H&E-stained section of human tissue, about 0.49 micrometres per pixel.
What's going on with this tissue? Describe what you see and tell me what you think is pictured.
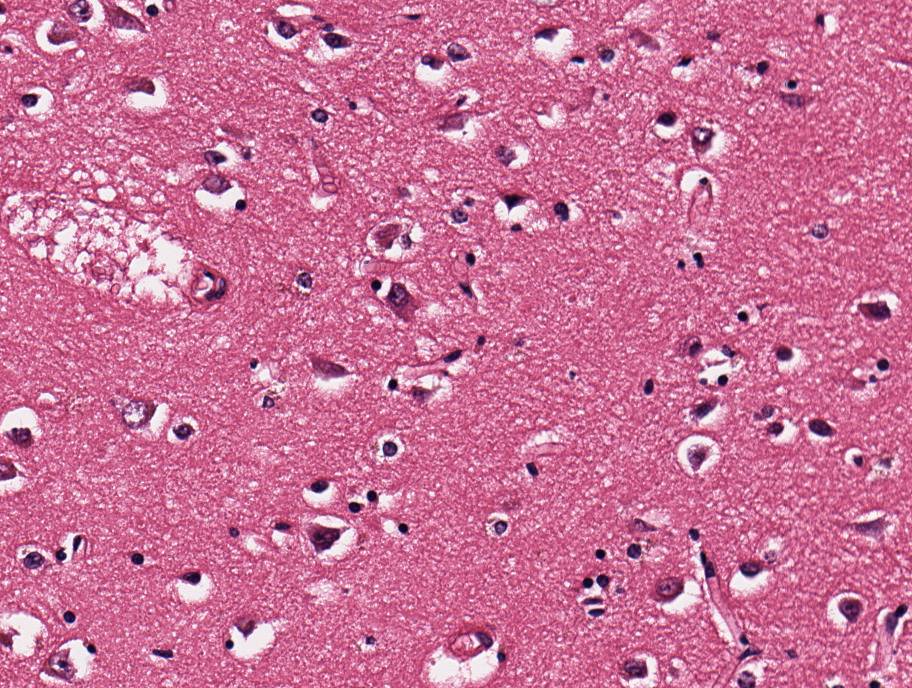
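The field is finely granular pink neuropil, without epithelium or glands. Scattered neuronal cell bodies are angular to triangular. Many small, round, dark nuclei with little visible cytoplasm lie throughout. At the upper left is an elongated patch of clear, bubbly vacuoles. This is cerebral cortex.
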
